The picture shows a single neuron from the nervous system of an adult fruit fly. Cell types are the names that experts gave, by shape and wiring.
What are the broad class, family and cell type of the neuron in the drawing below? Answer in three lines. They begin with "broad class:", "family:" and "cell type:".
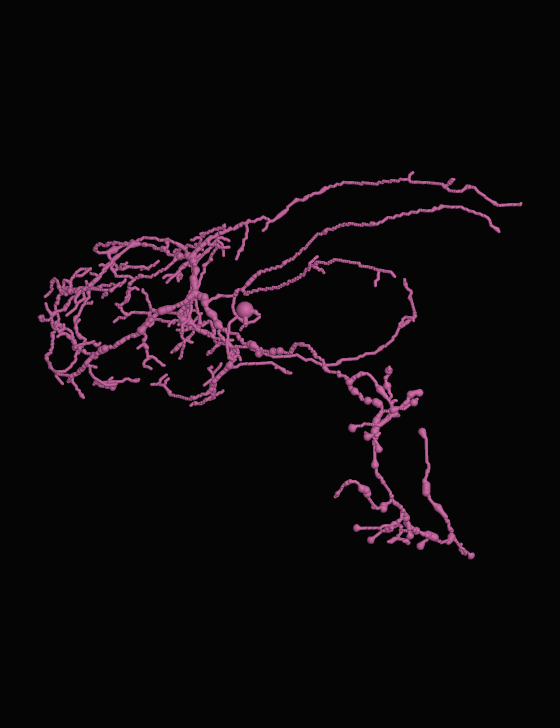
broad class: central-brain intrinsic neuron
family: hemilineage AOTUv1_medial
cell type: AOTU022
